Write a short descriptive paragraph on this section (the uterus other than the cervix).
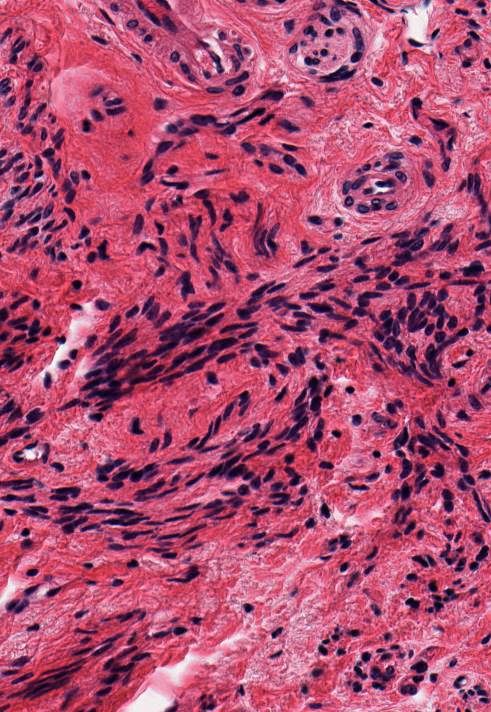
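Spindle cells in short interlacing fascicles, running in different directions. Nuclei elongated, dark; many wavy or tapered at the ends. Abundant pink fibrillary collagenous stroma between cells. Cells most crowded in a band across the middle; upper part less cellular.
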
